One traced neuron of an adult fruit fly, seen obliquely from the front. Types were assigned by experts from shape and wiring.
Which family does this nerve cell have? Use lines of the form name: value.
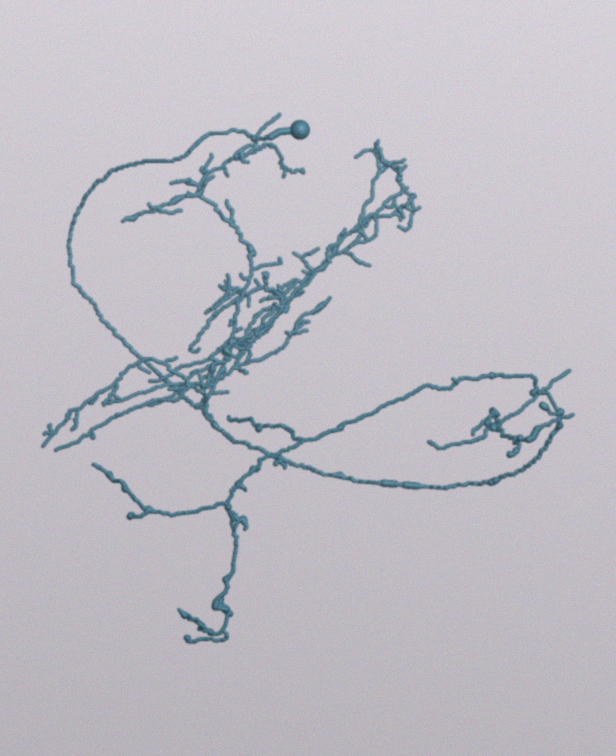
family: hemilineage 19B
